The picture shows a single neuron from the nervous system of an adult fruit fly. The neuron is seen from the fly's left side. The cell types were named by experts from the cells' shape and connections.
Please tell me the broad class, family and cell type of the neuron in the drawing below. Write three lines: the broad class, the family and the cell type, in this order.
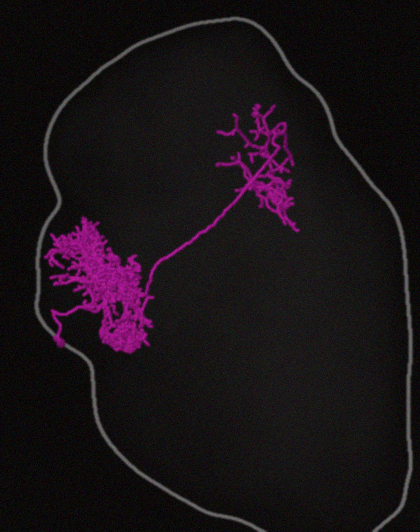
central-brain intrinsic neuron
hemilineage ALad1
M_adPNm3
